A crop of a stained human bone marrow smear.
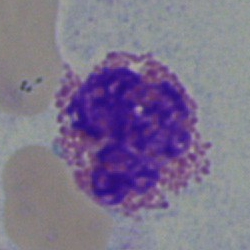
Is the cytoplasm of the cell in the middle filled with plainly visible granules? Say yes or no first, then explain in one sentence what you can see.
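Yes. Coarse reddish-purple granules crowd the cytoplasm all around the nucleus.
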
